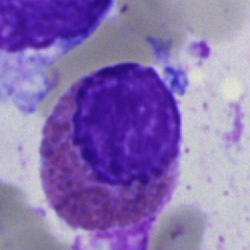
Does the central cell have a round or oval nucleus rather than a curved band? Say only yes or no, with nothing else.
Yes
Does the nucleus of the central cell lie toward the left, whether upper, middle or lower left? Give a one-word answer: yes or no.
No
